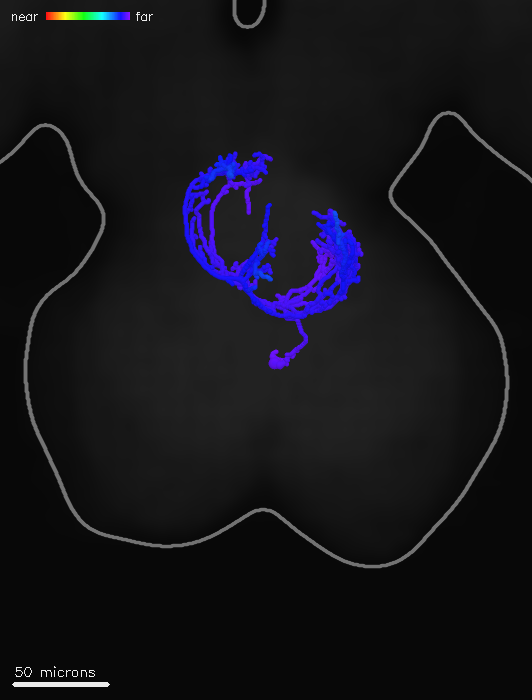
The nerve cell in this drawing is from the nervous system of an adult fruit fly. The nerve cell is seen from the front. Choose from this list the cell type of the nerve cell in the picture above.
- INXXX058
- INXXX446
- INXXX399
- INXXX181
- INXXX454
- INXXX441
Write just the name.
INXXX181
